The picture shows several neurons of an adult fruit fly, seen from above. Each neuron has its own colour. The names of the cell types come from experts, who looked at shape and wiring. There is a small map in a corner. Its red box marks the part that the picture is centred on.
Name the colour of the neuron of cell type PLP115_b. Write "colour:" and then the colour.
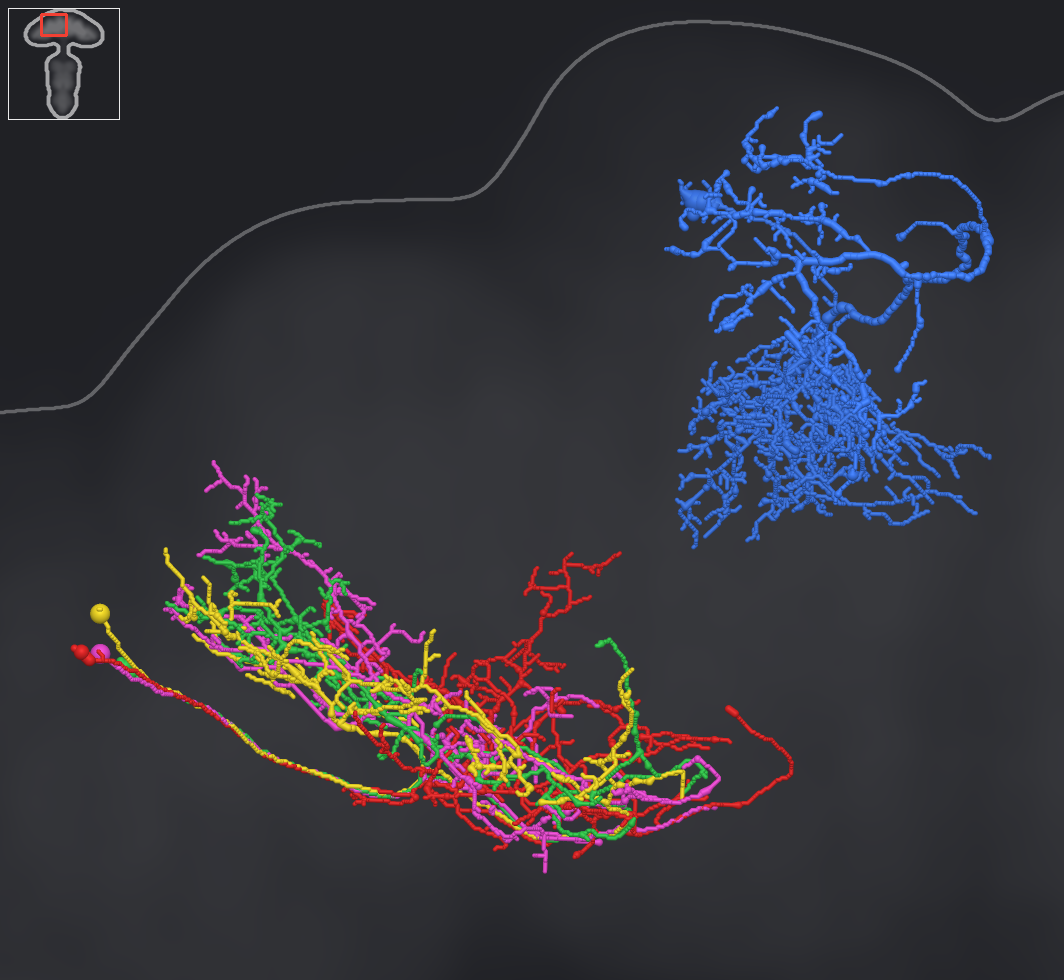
colour: green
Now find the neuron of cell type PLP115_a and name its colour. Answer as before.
colour: yellow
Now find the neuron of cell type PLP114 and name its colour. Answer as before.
colour: magenta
